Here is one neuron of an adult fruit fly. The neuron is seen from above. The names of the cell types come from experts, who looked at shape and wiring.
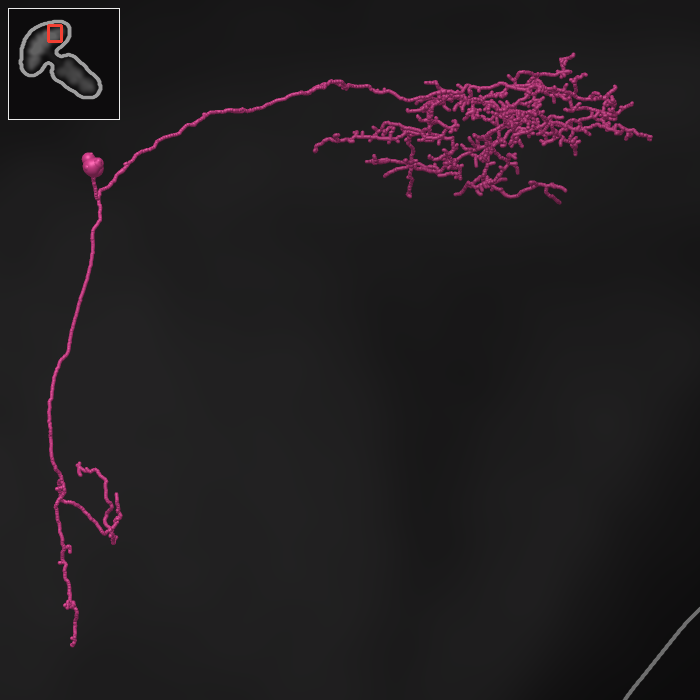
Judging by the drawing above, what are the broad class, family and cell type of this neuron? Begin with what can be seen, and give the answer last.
It is in the brain and does not reach the nerve cord. The cell body is at the upper left of the picture. Dozens of branch ends can be seen. It is an optic-lobe intrinsic neuron. The family is MeLo. The cell type is MeLo6.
